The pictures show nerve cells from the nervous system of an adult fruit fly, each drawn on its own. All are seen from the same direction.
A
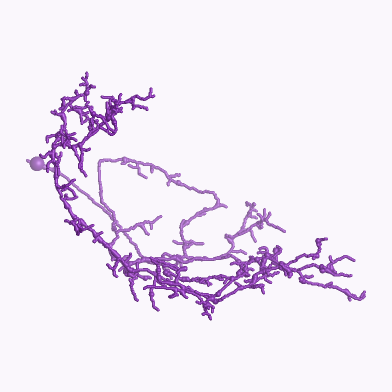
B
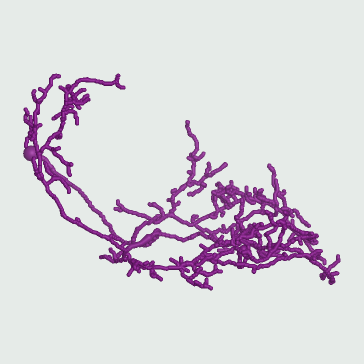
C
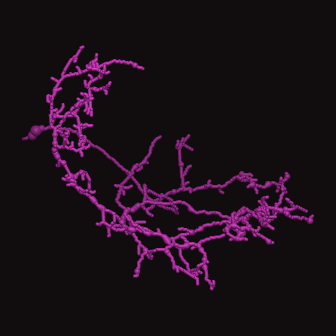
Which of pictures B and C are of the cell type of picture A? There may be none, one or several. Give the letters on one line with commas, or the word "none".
B, C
